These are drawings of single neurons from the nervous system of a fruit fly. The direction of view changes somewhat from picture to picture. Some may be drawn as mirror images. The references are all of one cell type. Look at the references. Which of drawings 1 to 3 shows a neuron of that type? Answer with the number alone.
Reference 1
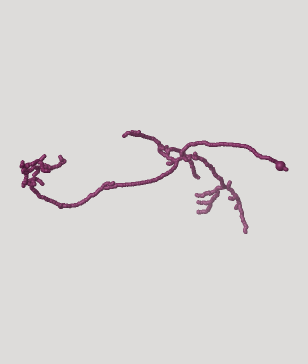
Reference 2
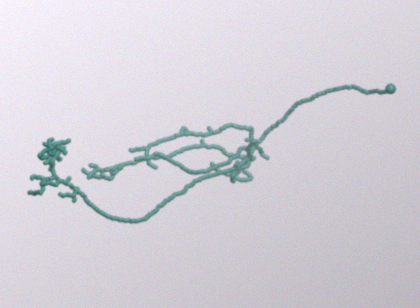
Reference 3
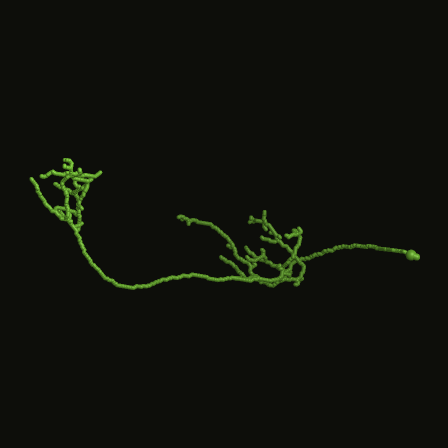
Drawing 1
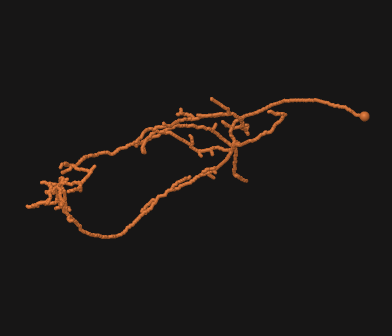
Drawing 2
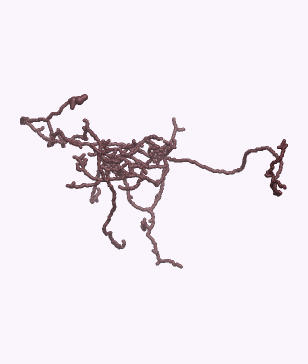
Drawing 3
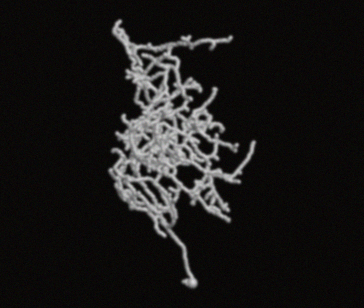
1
